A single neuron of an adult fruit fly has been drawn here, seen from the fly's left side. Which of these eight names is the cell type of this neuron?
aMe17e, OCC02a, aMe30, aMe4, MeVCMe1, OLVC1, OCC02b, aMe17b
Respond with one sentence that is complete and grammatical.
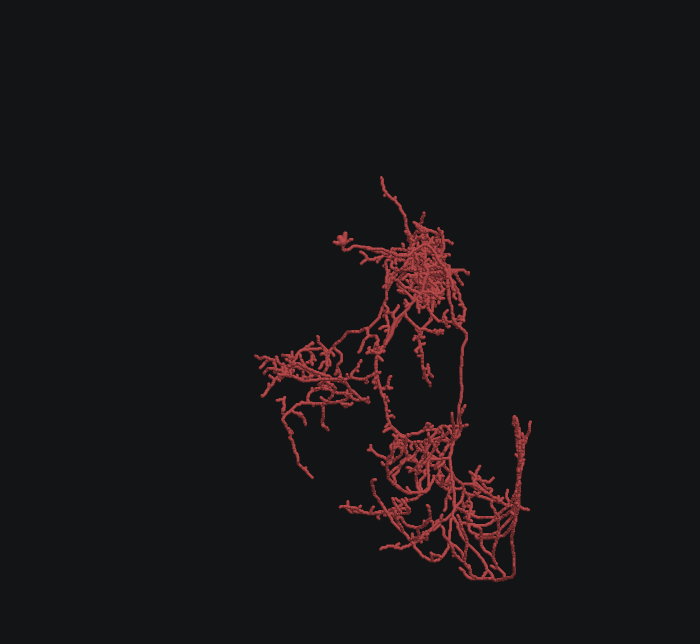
This neuron is categorized as cell type OLVC1.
